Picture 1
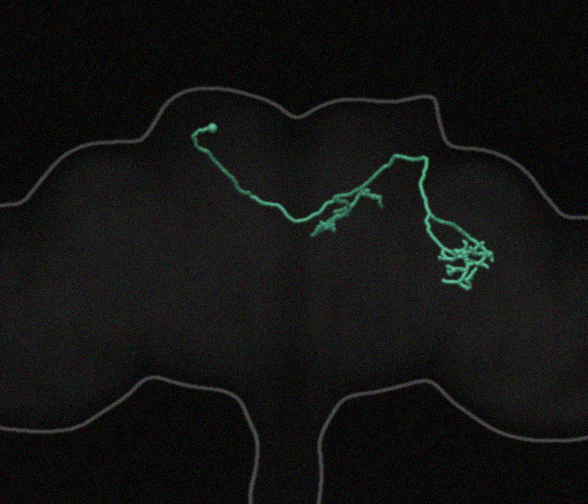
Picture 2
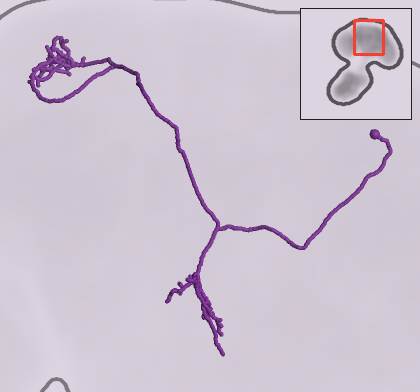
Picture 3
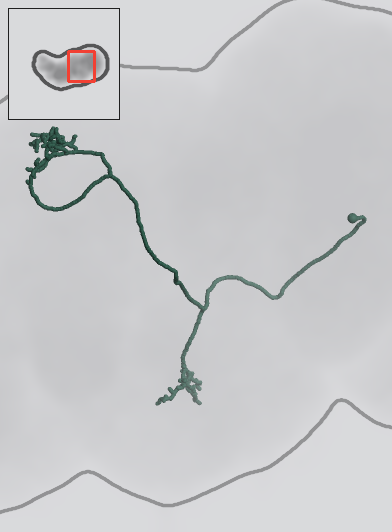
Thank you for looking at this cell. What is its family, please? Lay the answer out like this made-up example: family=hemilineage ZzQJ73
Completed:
family=hemilineage CREa1_ventral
